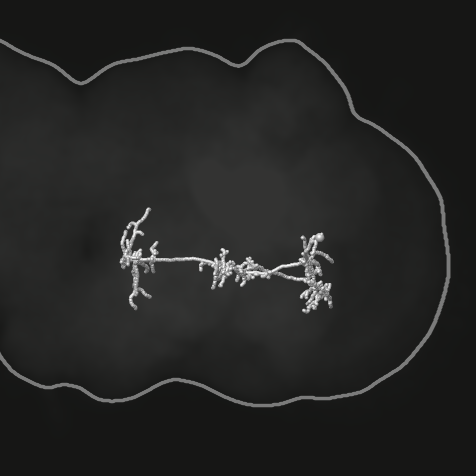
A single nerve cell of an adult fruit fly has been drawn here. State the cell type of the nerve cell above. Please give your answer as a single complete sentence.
Within the cell type GFC2 sits this nerve cell.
